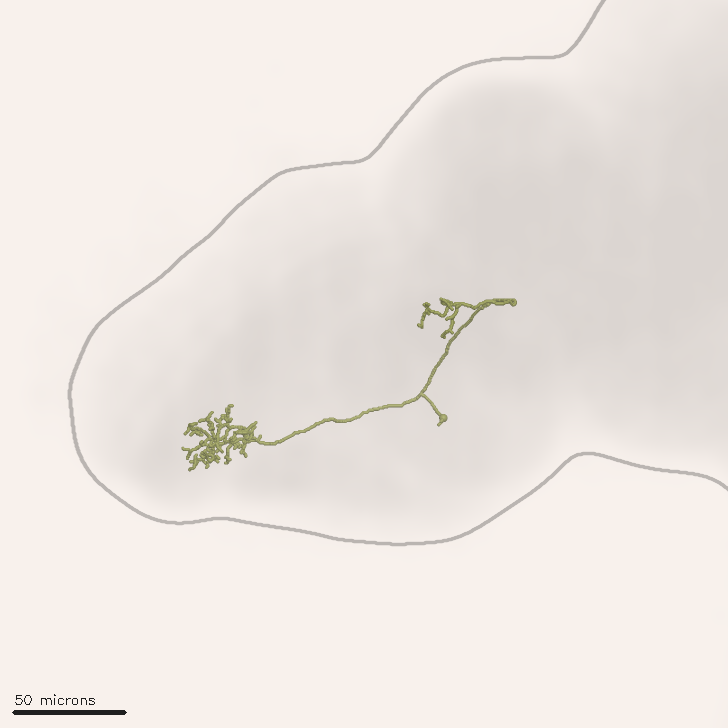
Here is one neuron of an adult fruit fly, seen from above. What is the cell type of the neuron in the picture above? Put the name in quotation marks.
"MeLo4"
